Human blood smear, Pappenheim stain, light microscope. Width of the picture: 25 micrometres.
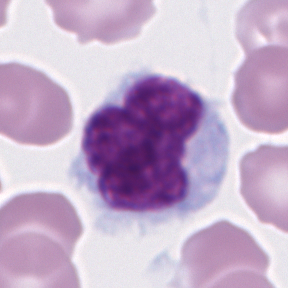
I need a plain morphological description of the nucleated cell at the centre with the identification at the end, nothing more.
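Pale greyish blue cytoplasm, its widest rim on the right side of the nucleus. I see no distinct coloured granules in it. The edge is irregular and frayed, with wispy pale fragments along the lower border. The nucleus is about 11 micrometres across. This is a hairy cell.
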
